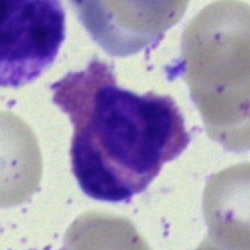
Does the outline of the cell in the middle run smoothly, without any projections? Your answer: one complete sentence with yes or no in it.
No, projections, blebs or tags, or a frayed edge, break the outline of this cell.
